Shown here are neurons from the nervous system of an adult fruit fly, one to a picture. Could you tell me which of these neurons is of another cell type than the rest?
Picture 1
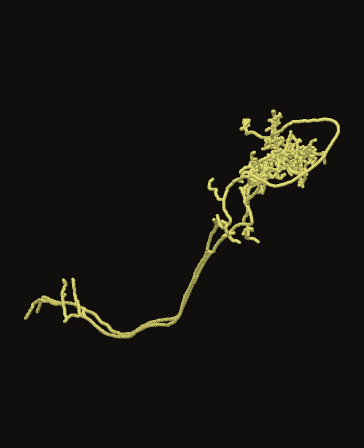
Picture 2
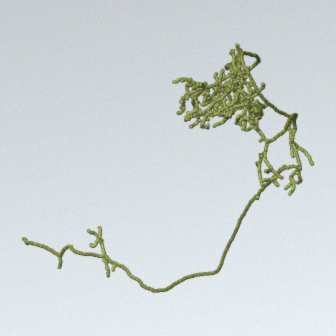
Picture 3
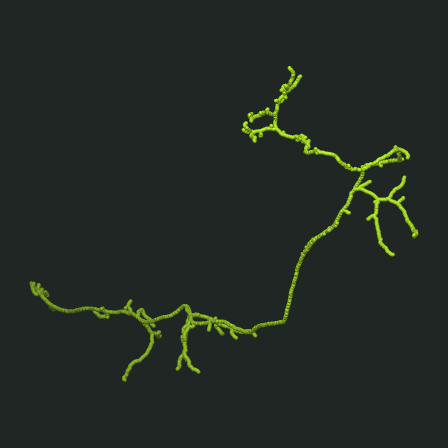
Picture 3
